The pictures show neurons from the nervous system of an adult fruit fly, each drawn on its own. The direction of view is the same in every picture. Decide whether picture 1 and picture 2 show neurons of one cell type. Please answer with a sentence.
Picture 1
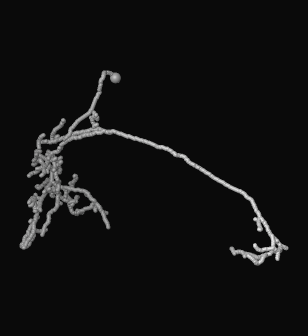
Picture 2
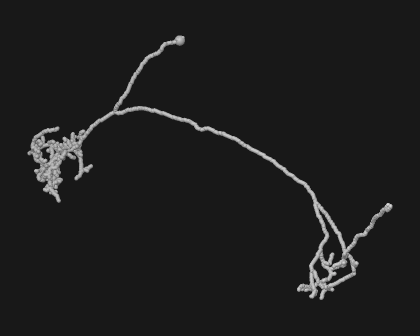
They are of different cell types.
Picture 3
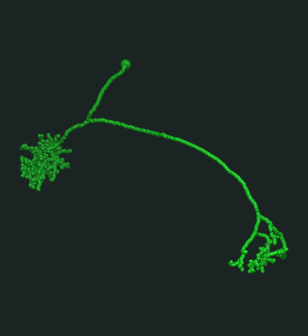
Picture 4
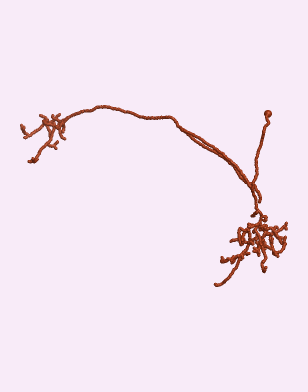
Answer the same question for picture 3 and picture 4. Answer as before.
They are of different cell types.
